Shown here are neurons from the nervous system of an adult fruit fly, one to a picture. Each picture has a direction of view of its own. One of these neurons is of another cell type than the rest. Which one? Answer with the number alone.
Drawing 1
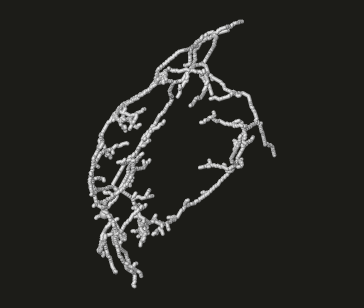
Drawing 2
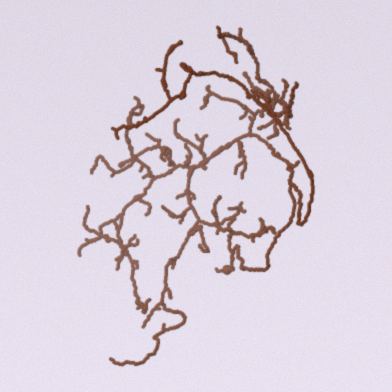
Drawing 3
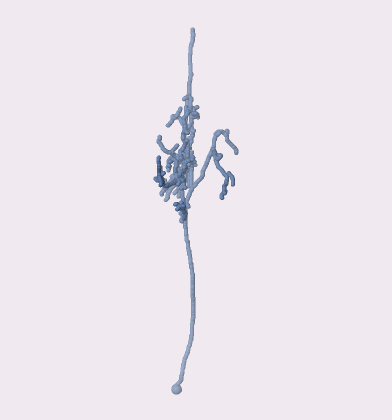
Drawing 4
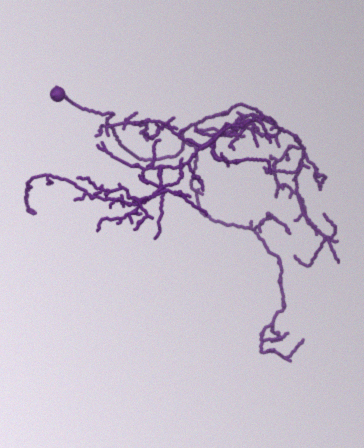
3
